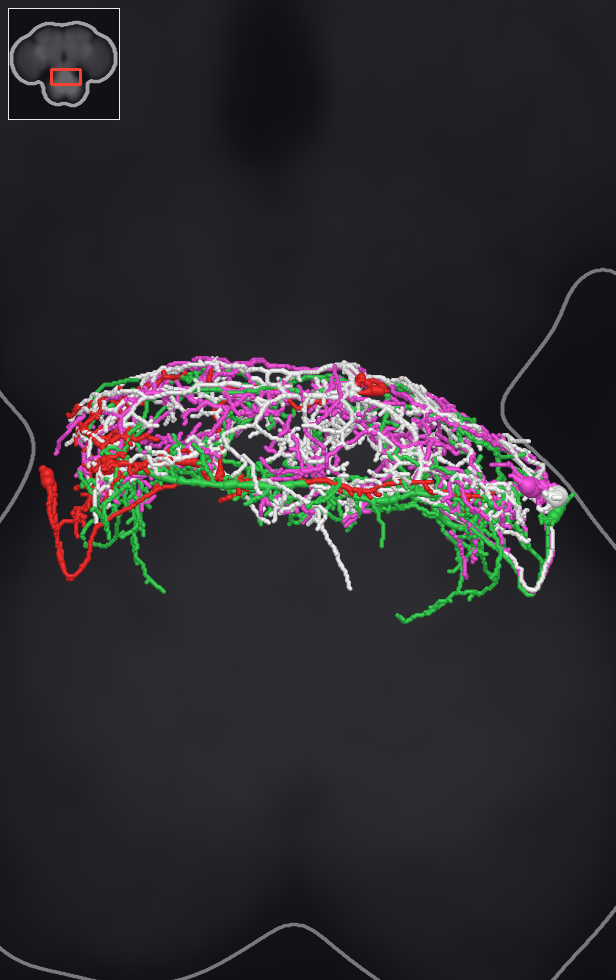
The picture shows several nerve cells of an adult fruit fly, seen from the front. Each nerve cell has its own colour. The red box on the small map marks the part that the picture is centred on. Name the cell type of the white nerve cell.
dMS10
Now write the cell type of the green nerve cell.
IN19B023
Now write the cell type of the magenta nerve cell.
IN19B034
